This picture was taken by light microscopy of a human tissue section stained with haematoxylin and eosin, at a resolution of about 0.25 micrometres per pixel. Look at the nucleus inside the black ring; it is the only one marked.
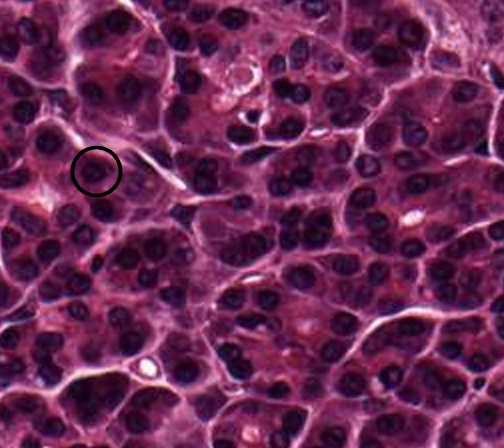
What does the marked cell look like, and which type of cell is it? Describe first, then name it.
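Its nucleus is round to slightly oval and darkly stained, about the same size as the nuclei of the cells packed around it. Its cytoplasm is a dusky purplish pink and forms only a modest rim around the nucleus, with no sharp pale outline separating it from its neighbours. It lies within a tightly crowded cluster of similar cells, near where a thin pale streak of fibres runs diagonally past on its upper right. The marked cell is a pancreatic acinar cell.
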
